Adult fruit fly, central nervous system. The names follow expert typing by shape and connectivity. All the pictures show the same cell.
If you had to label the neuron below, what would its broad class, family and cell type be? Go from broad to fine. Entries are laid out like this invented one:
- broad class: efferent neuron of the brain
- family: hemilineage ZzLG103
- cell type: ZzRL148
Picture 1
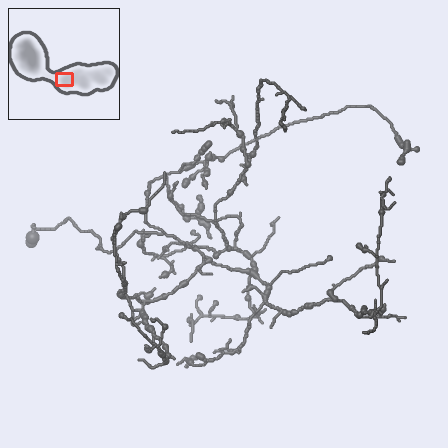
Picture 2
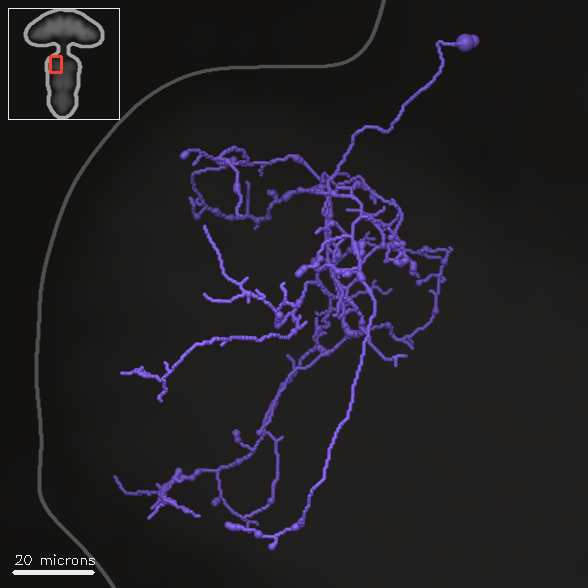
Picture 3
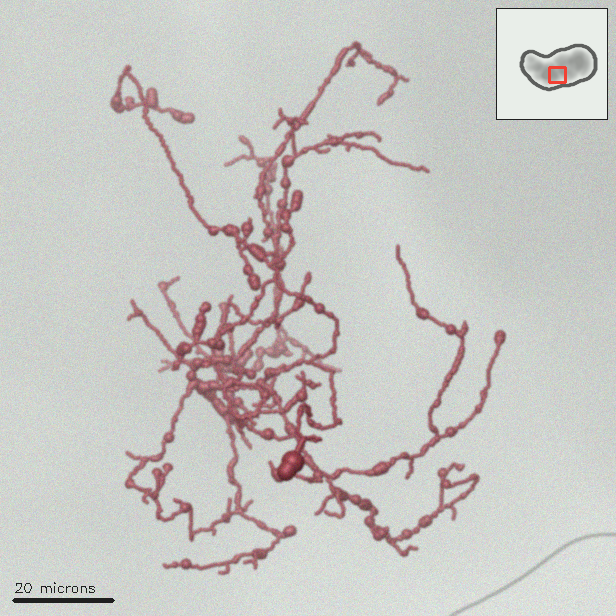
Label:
- broad class: nerve-cord intrinsic neuron
- family: hemilineage 16B
- cell type: IN16B057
